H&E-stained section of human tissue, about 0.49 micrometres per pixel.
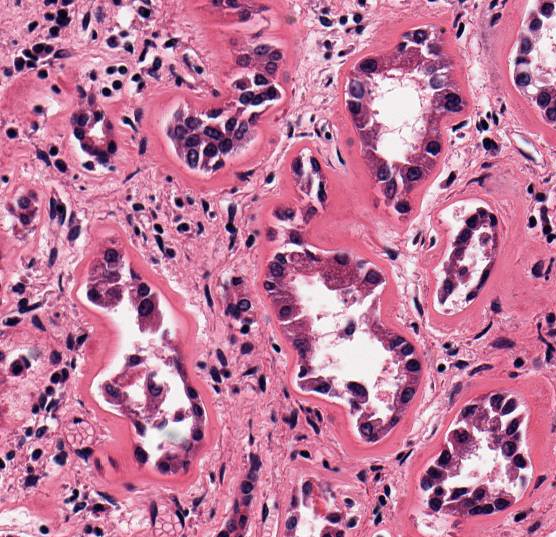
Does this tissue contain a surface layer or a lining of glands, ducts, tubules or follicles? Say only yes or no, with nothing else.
Yes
